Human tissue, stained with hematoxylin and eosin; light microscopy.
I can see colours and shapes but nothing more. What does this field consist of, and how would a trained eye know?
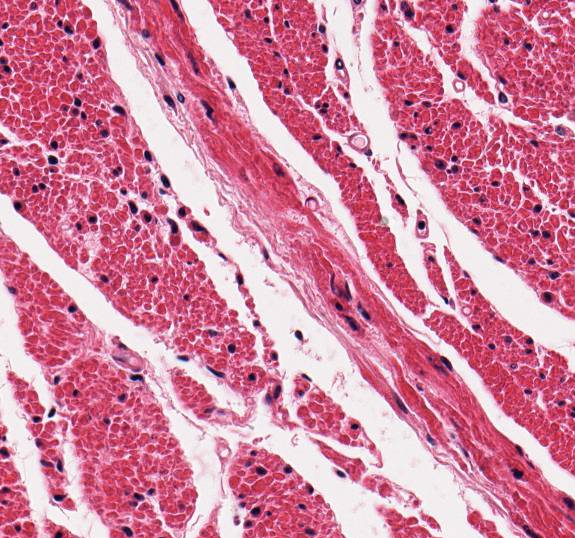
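So, this is smooth muscle. The bundles run diagonally, from upper left to lower right. Most of them are cut across, and there I see tightly packed small polygonal pink cell profiles.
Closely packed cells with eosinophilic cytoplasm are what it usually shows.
Between the bundles, connective tissue is scant, only thin pale strands. And nowhere do I find epithelium, glands or fat cells.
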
